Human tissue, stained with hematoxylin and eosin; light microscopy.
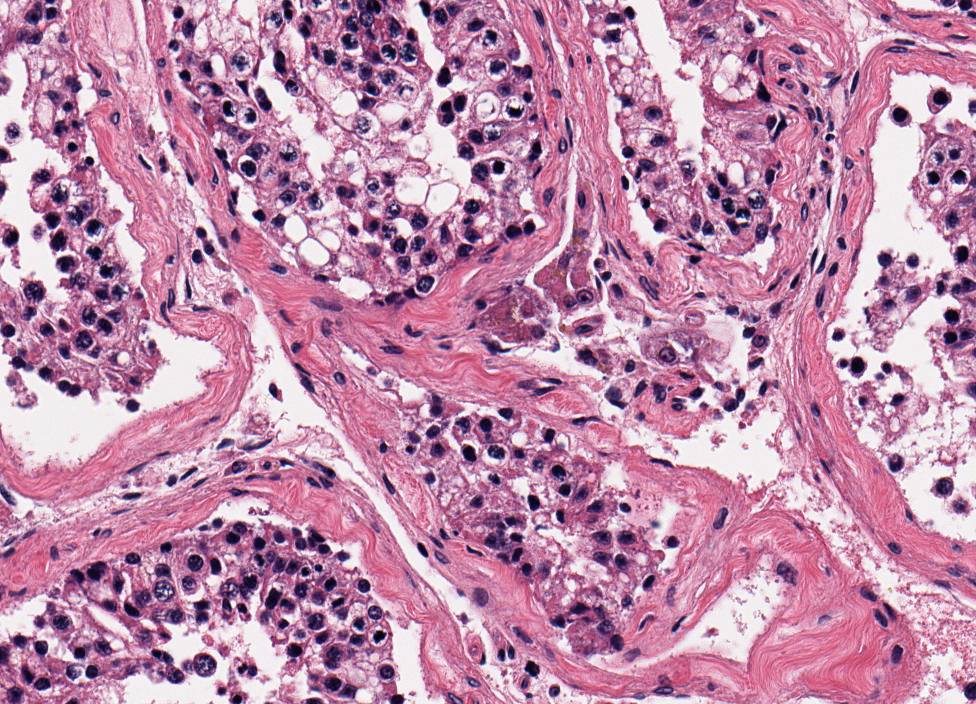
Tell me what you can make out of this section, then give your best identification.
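Several rounded and elongated tubules, separated by narrow strips of interstitial tissue. Each bounded by thick, wavy band of pink collagenous tissue; flattened, spindle-shaped nuclei within it run parallel to tubule outline. Near centre between tubules: cell cluster, abundant pink cytoplasm, granular brown pigment. Section: testis.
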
